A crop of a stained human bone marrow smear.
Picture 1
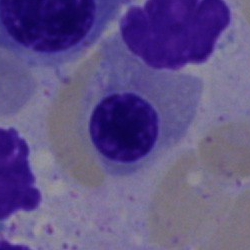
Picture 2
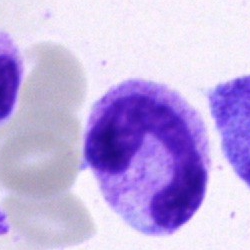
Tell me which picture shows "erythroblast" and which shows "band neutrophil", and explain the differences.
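Picture 1 holds the erythroblast, picture 2 the band neutrophil. The erythroblast has a faint, angular outline, dark purple, coarsely clumped chromatin and no visible nucleoli.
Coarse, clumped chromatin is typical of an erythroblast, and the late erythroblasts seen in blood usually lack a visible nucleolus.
Its pale greyish blue cytoplasm lies mostly above and to the right of the nucleus and shows no granules.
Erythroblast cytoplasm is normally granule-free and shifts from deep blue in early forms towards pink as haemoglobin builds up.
The band neutrophil has a smooth, roughly round outline and a single horseshoe-shaped nuclear band, open toward the lower left, without visible nucleoli.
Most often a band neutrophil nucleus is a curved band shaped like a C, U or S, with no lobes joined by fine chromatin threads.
They differ chiefly in outline, faint and angular versus smooth and round, and in the band neutrophil's horseshoe nucleus.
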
